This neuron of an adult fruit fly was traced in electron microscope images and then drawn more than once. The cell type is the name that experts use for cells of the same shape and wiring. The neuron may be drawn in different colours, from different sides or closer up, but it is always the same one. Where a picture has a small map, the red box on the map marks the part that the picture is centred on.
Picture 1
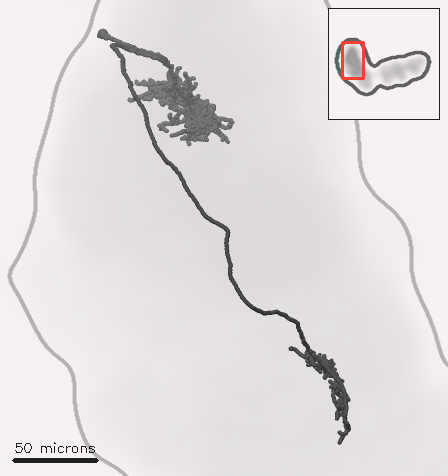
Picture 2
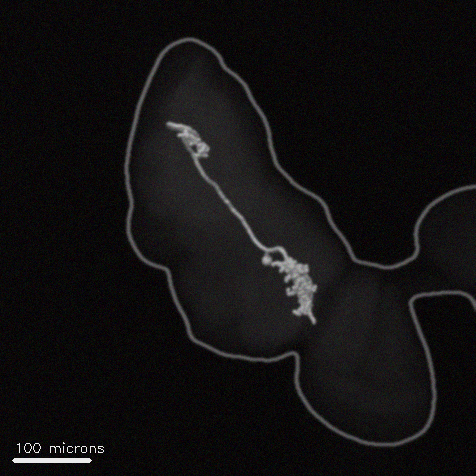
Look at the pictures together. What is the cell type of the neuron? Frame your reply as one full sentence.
Typed by cell type, the neuron is PVLP008_a4.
